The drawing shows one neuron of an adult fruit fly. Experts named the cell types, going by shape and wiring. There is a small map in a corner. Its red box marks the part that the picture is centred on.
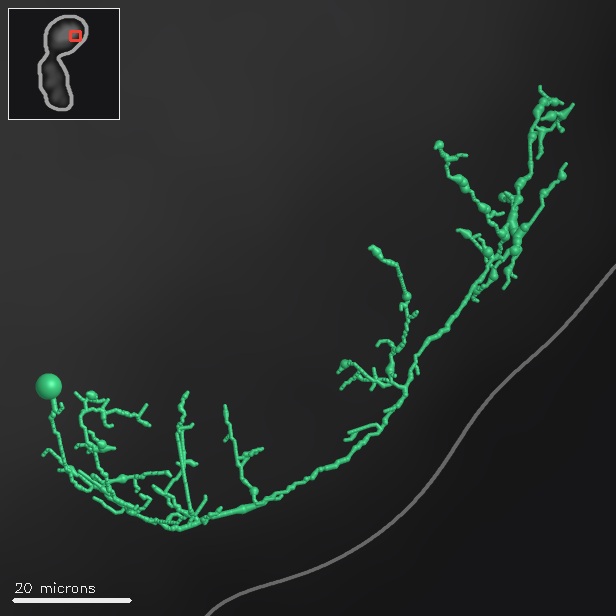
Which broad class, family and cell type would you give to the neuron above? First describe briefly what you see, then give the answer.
From left to right in the picture it spans about 90 microns. Dozens of branch ends can be seen. This is a central-brain intrinsic neuron. The family is hemilineage SLPpl3. Its cell type is CB1687.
